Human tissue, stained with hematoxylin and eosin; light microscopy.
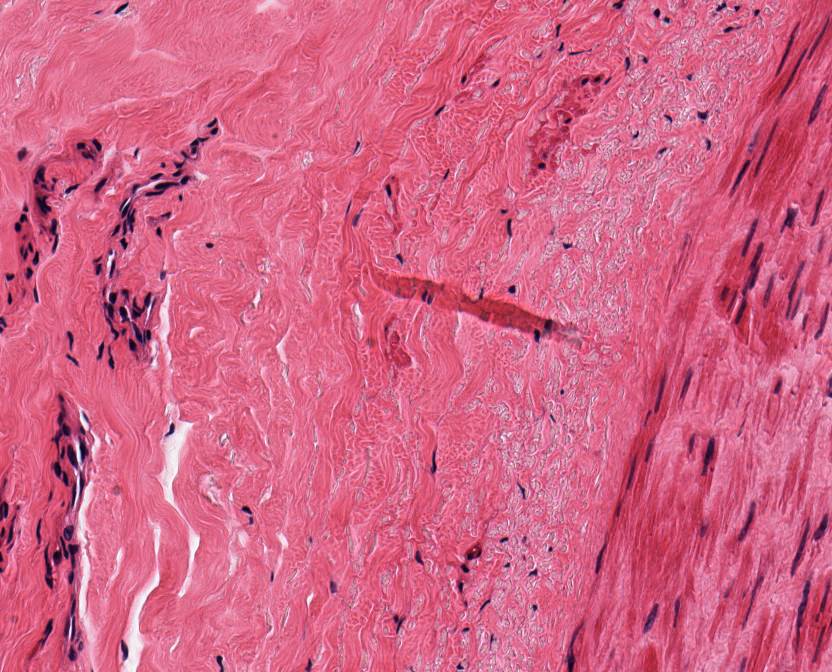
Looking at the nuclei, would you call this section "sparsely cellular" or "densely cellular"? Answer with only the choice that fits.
Sparsely cellular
